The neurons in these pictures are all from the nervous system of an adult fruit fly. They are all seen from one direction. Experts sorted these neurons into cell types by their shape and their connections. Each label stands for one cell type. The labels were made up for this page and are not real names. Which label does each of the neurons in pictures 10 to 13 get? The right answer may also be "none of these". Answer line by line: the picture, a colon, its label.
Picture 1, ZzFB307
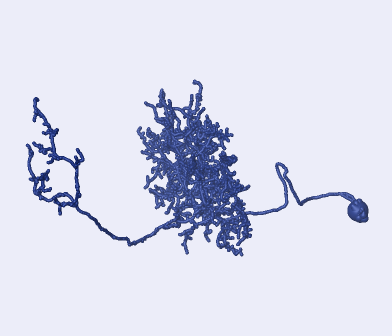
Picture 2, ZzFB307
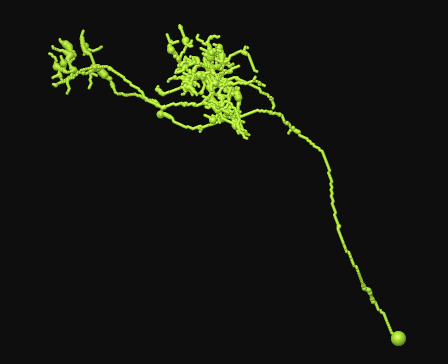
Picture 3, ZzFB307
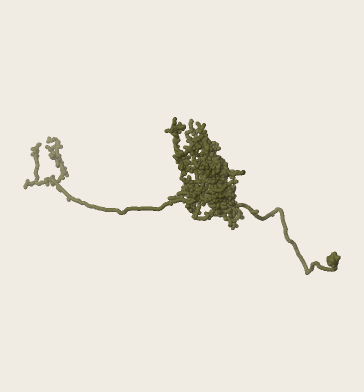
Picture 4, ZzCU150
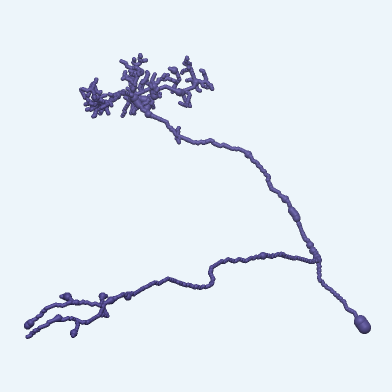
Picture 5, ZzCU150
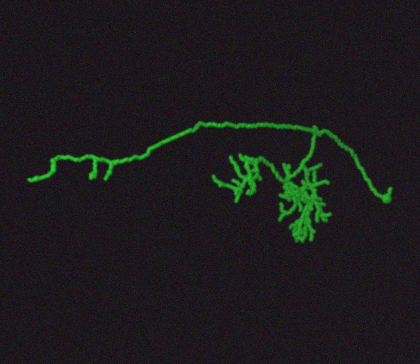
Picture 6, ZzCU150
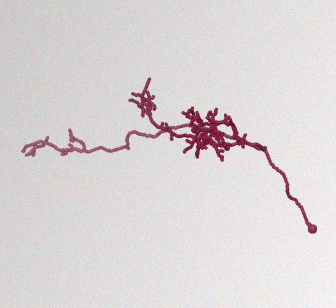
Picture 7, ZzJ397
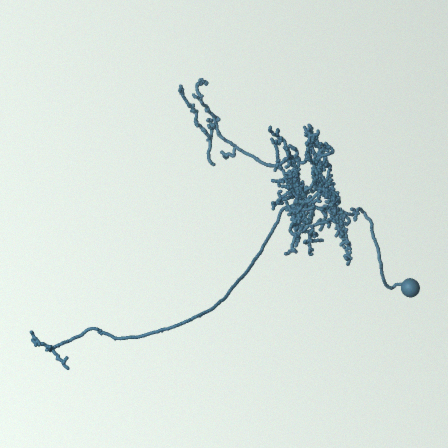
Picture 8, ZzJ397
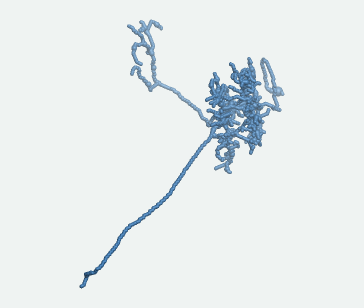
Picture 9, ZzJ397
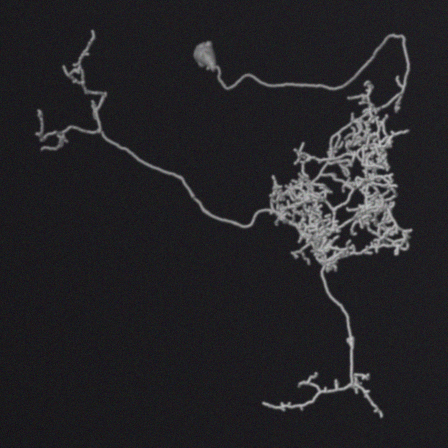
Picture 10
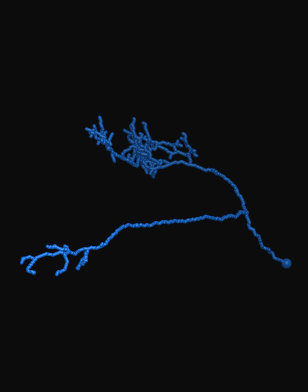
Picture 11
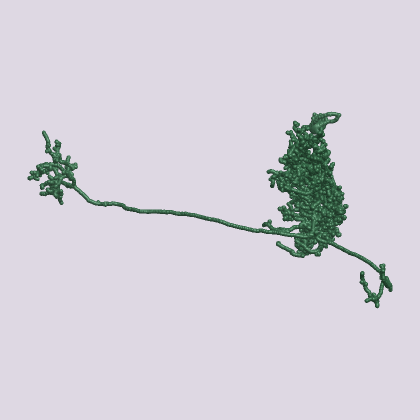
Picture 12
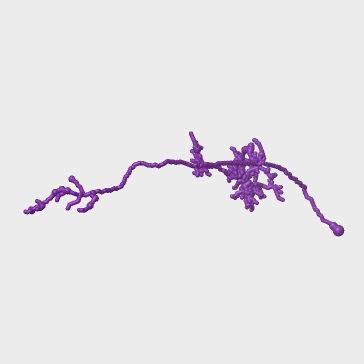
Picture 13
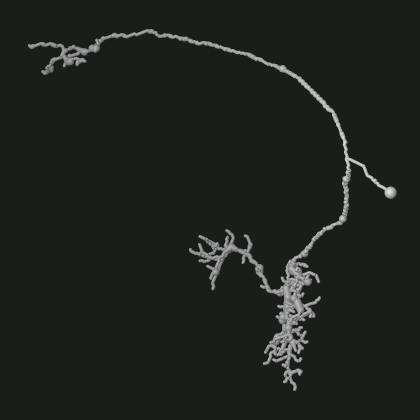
10: ZzCU150
11: ZzFB307
12: ZzCU150
13: ZzCU150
